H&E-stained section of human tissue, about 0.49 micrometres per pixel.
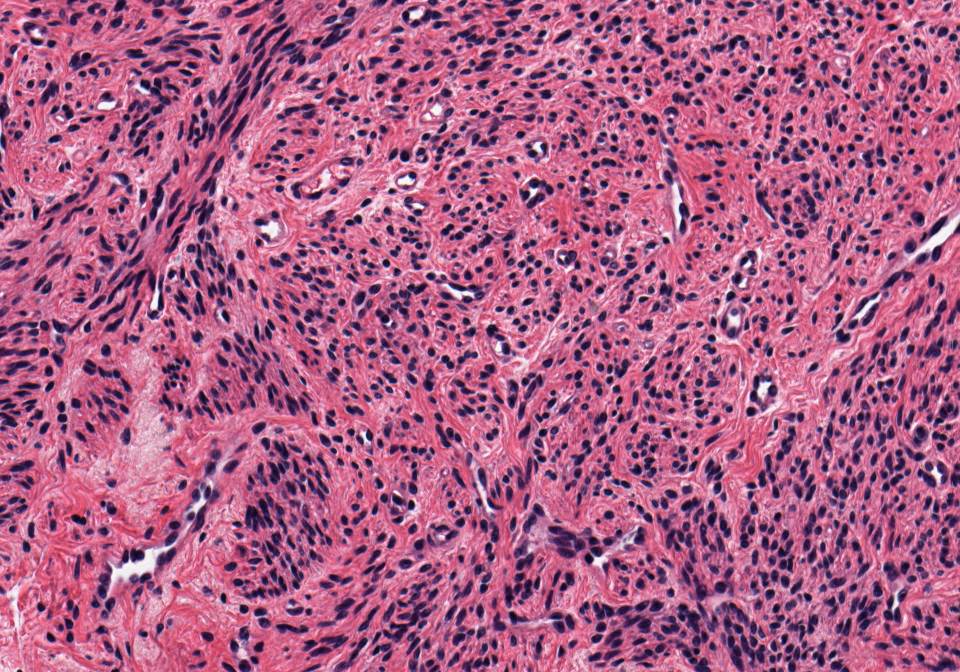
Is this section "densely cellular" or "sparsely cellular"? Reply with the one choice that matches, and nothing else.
Densely cellular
